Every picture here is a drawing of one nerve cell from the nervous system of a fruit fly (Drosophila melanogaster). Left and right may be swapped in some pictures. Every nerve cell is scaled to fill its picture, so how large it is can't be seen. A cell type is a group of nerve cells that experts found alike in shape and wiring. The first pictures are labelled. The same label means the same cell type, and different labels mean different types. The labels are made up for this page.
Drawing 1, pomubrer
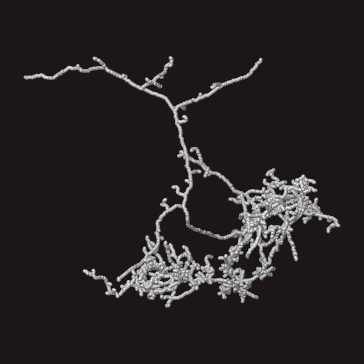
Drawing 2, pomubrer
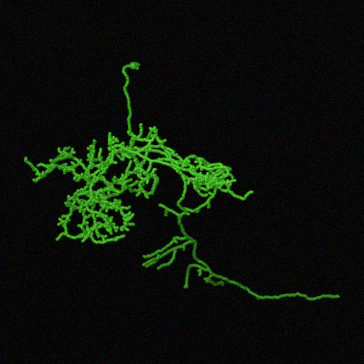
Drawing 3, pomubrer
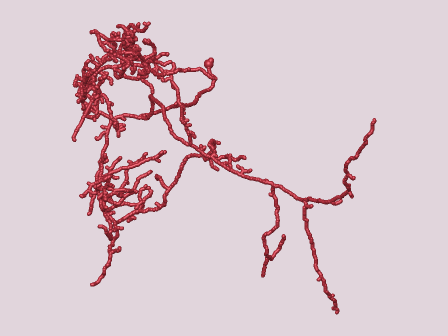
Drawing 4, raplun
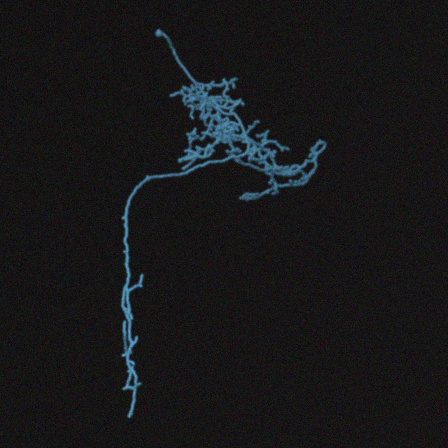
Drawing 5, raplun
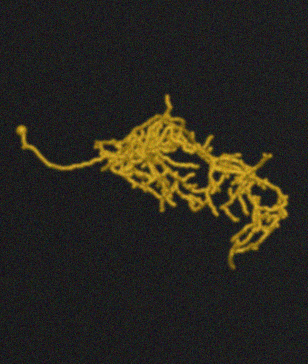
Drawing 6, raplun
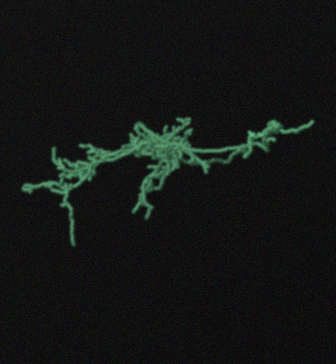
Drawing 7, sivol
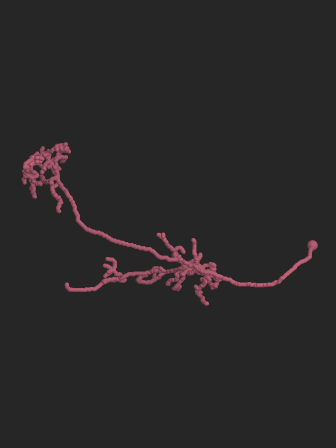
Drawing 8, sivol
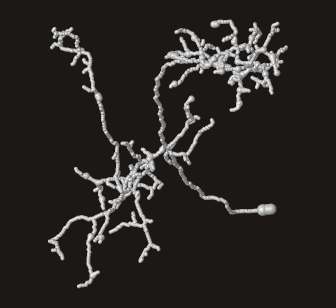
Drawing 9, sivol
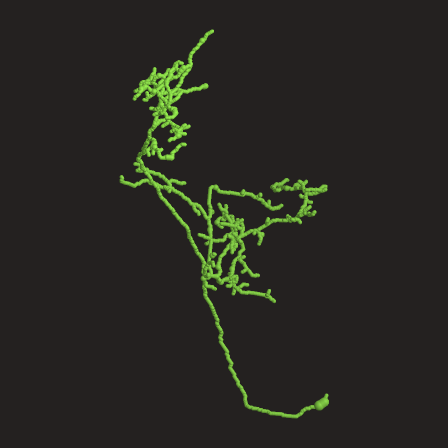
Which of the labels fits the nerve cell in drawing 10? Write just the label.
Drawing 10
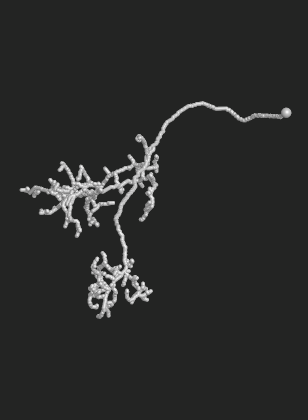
sivol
